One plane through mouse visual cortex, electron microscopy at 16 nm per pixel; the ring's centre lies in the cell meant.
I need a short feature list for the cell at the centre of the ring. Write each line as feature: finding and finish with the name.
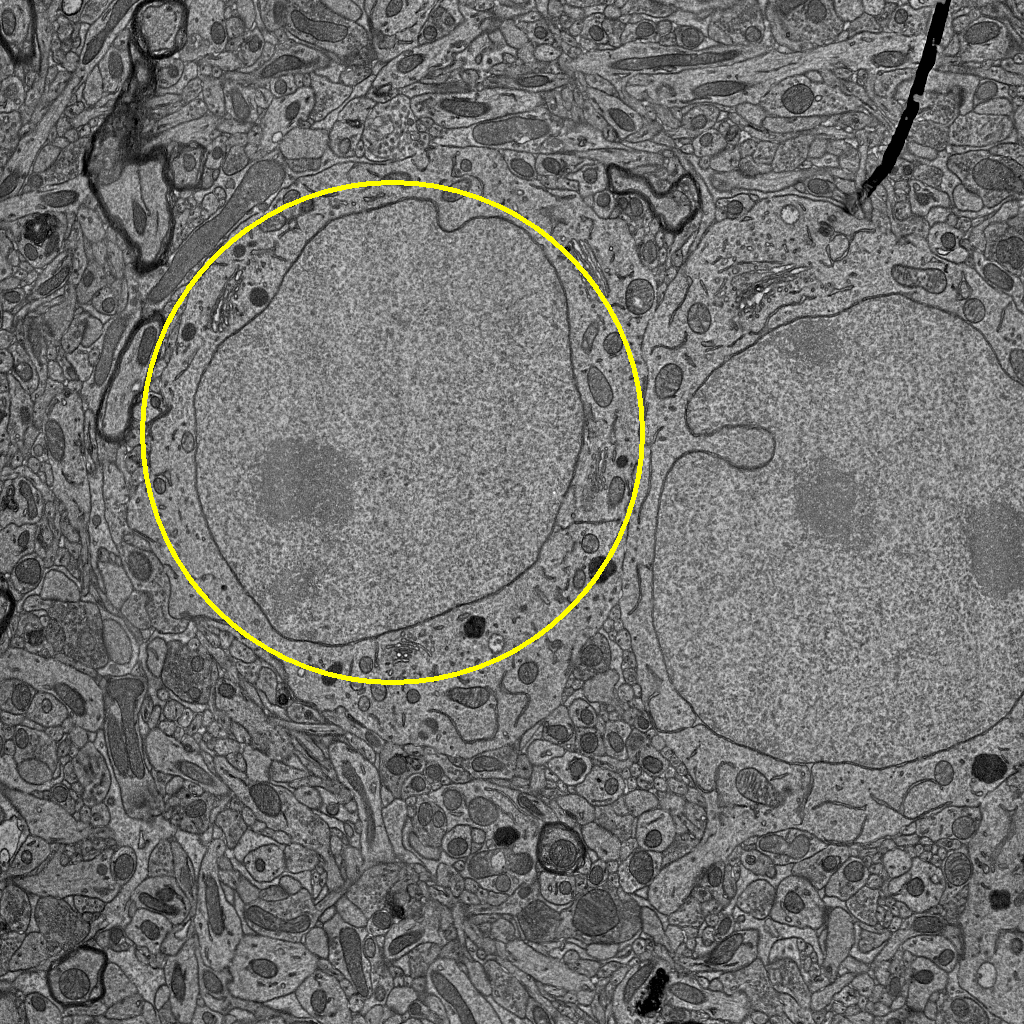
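Nucleus: large, roughly round, whole outline visible
Nuclear envelope: mostly smooth, one shallow indentation at top
Chromatin: fine, evenly dispersed, no dense clumps along envelope
Dark patch: ill-defined, rounded, lower left of nucleus
Name: excitatory neuron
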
